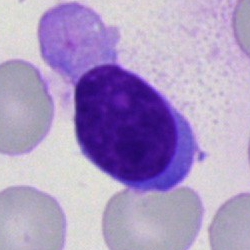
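Lymphocyte here, the cell in the middle of a stained human bone marrow smear. It's got a smooth oval outline, and the chromatin stains dark purple and looks dense. Most of the cytoplasm you can see sits on the lower right side of the nucleus, and there aren't any granules in it.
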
